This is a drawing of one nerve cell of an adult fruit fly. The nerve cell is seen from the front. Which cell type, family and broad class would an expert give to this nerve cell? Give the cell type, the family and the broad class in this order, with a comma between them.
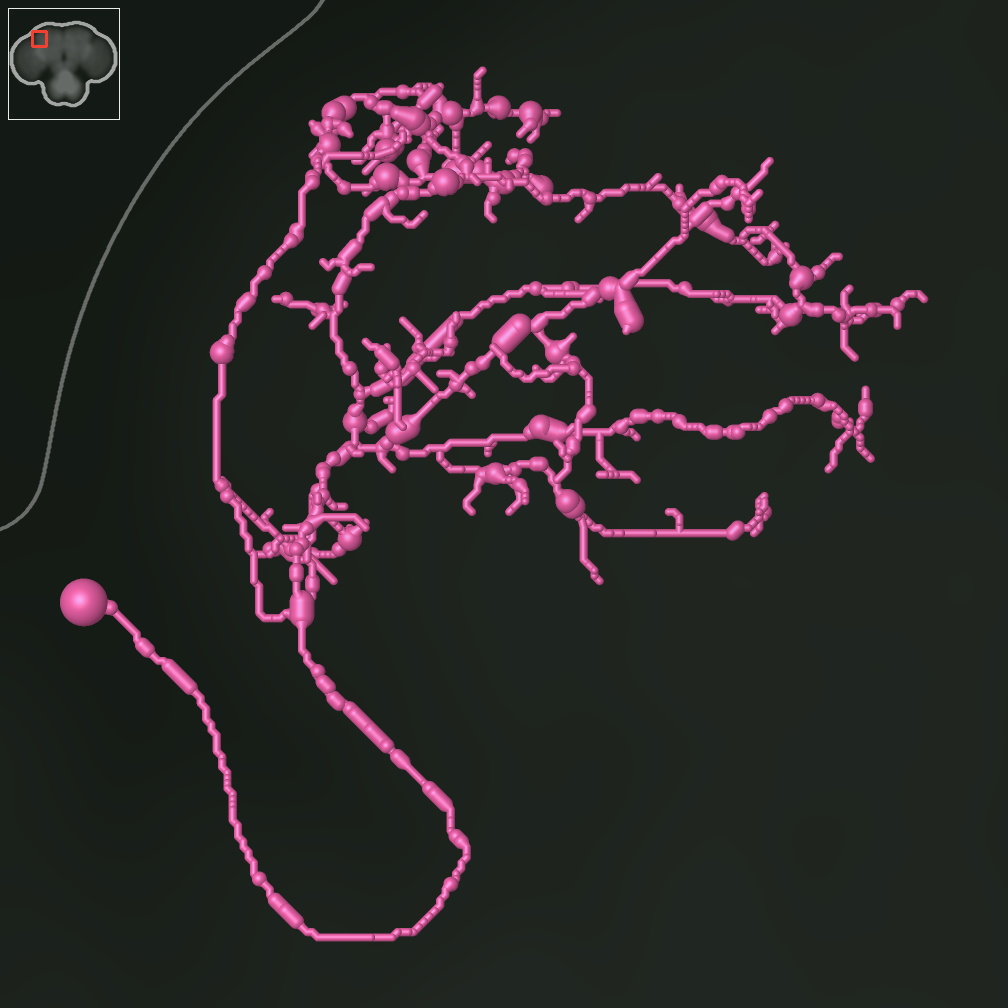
CB2812, hemilineage LHl4_dorsal, central-brain intrinsic neuron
